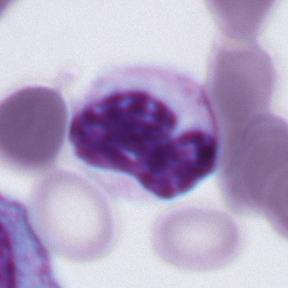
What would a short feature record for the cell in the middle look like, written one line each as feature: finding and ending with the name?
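Outline: roughly round, and the edge looks smooth
Nucleus: down in the lower part, most of the cytoplasm above it
Chromatin: dark purple, coarsely clumped, small pale gaps
Cytoplasm: very pale, just a faint pinkish-grey tint
So, the name: segmented neutrophil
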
